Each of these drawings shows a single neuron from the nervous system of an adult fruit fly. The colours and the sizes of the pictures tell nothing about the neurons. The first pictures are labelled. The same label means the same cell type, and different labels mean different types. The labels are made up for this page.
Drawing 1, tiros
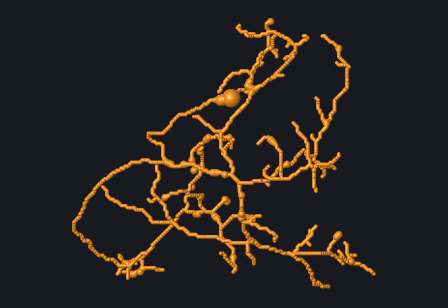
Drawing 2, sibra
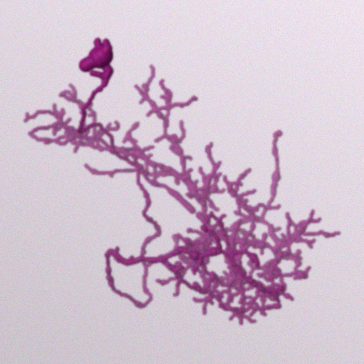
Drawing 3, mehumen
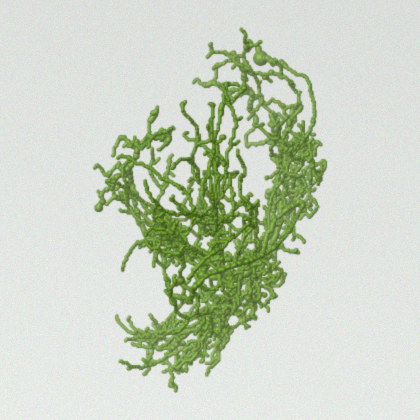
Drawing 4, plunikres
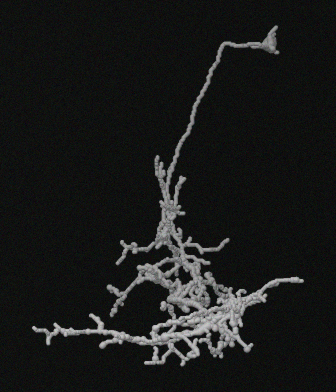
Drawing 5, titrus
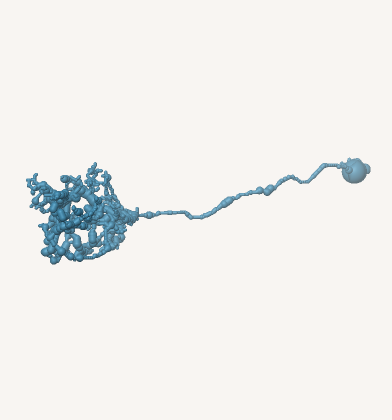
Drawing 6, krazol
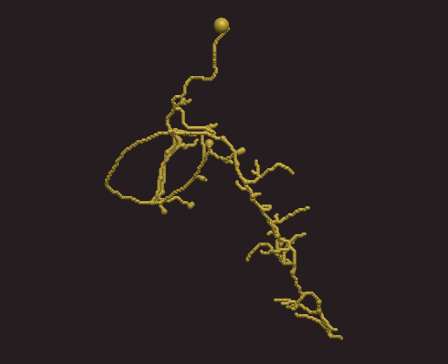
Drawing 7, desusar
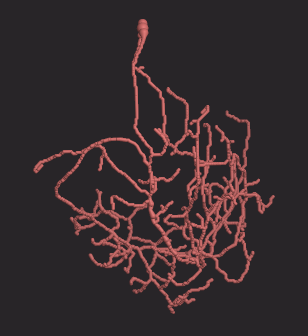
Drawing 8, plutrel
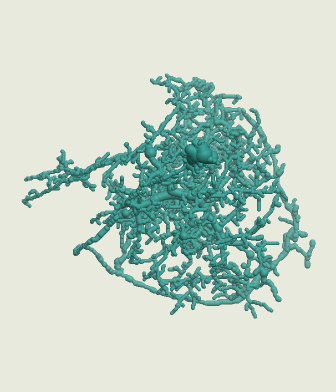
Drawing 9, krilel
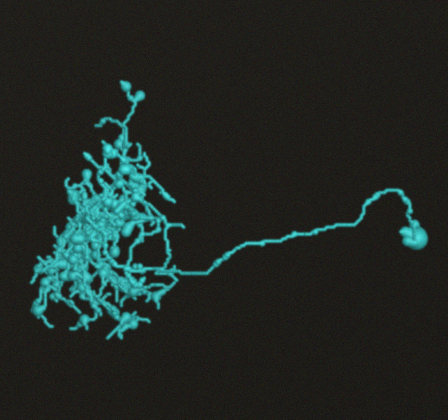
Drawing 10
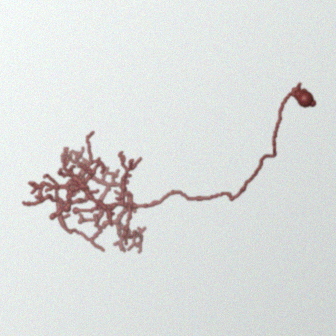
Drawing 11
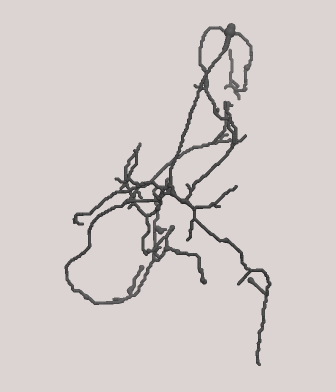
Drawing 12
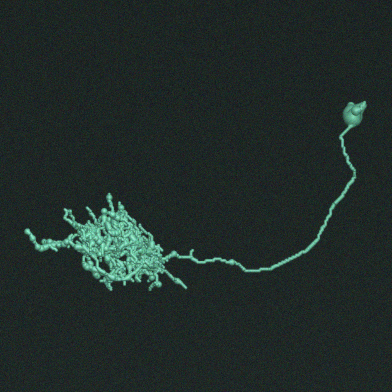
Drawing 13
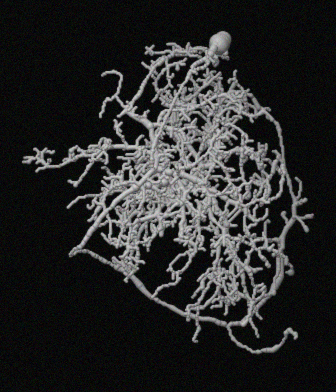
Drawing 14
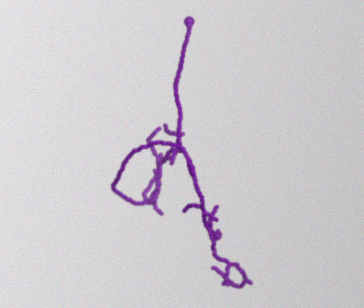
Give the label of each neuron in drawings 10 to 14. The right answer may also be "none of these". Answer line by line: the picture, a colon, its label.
10: titrus
11: tiros
12: none of these
13: plutrel
14: krazol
